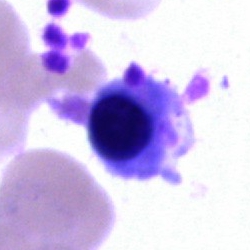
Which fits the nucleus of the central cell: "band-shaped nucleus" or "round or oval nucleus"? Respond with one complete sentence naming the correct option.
Within this cell, the nucleus is a compact round or oval mass.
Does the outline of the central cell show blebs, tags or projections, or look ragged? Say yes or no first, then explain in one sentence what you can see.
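Yes. The cell outline is irregular, with small blebs jutting from its surface.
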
